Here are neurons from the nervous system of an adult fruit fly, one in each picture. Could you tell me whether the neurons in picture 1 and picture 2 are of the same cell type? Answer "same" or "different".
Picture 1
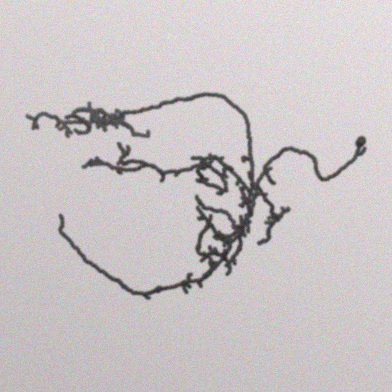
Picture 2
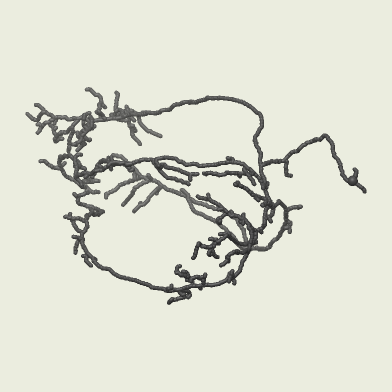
different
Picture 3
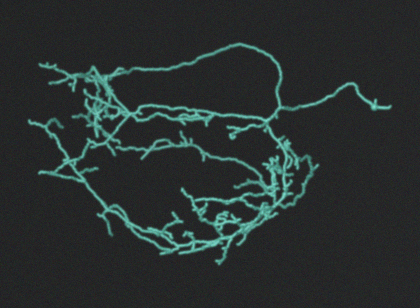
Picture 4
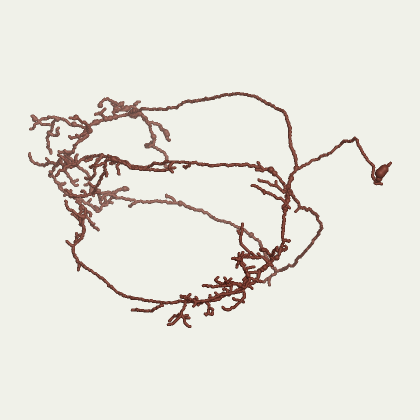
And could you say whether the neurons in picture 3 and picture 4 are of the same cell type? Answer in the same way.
same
